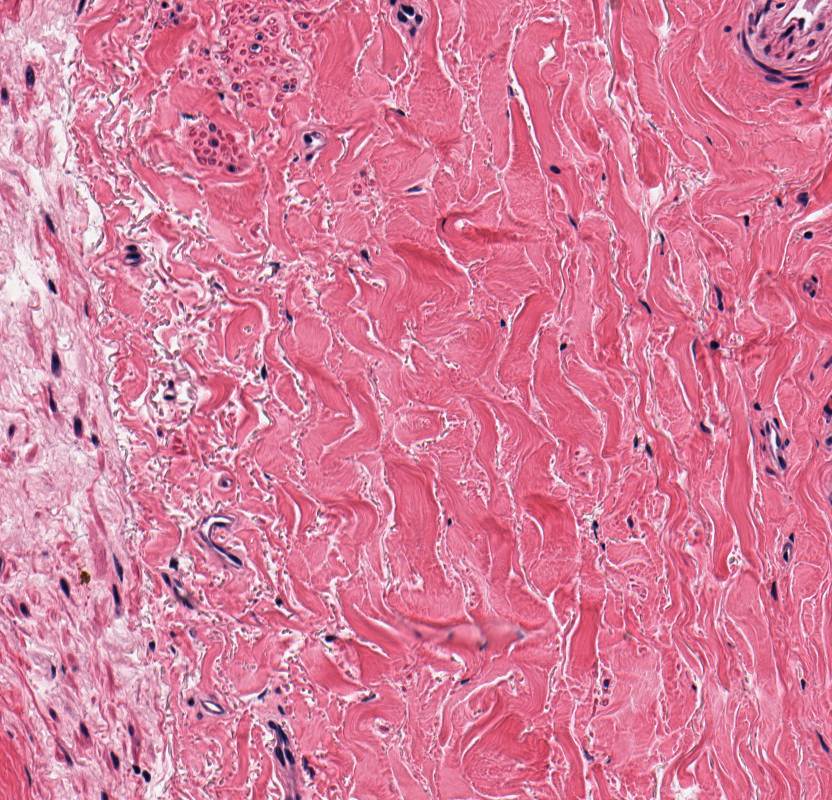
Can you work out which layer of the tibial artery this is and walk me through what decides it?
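I'd call this the tunica adventitia. Thick, wavy, bright pink collagen bundles, closely packed, fill most of the field, running mainly top to bottom with oblique turns. Nuclei between bundles are sparse, small, dark, mostly spindle-shaped, lying singly.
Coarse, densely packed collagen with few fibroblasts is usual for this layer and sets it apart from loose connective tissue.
Near the top edge, left of centre, I see a small cluster of tiny round profiles with dark dots among them.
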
